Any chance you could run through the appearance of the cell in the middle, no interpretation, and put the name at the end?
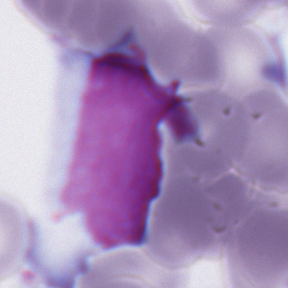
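Sure, there's a small lobe-like tag sticking out from the upper right edge of the stained mass. The chromatin is a fairly even magenta-purple all through. You won't find a distinct rim of cytoplasm around it, and there are no granules on or around it either. It's a typical lymphocyte.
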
